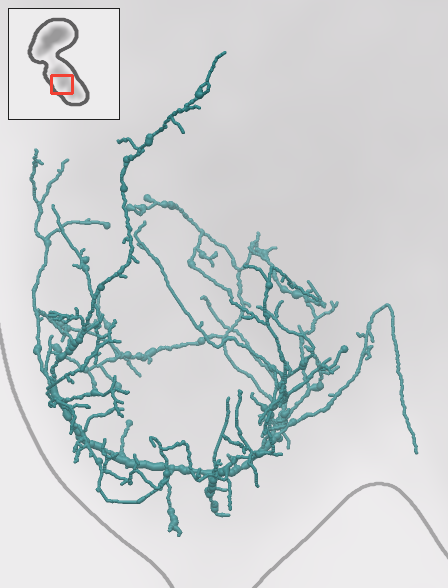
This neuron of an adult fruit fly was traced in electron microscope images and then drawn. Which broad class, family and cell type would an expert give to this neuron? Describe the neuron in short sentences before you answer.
The drawing shows no cell body. Dozens of branch ends can be seen. It is a nerve-cord intrinsic neuron. The family is hemilineage 03A. The cell type is IN03A071.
